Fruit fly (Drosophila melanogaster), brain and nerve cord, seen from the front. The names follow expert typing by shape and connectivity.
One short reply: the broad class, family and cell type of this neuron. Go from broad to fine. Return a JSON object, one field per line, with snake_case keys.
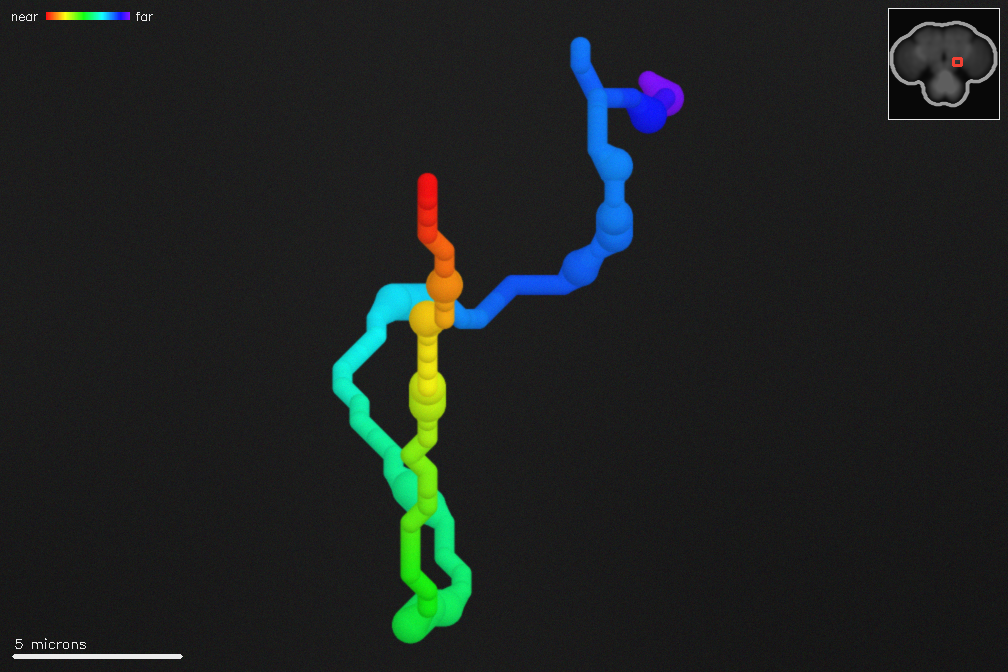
{
 "broad_class": "sensory neuron entering the brain",
 "family": "class mechanosensory",
 "cell_type": "JO-B3"
}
